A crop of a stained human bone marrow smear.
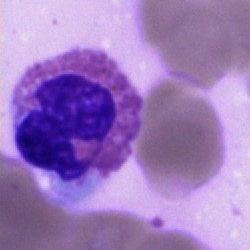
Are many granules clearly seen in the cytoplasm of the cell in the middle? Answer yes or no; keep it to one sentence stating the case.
Yes, the cell's cytoplasm contains many granules that can be seen.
